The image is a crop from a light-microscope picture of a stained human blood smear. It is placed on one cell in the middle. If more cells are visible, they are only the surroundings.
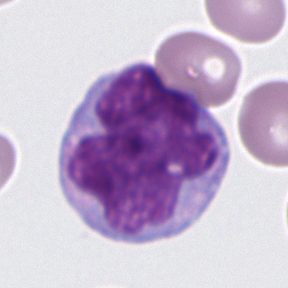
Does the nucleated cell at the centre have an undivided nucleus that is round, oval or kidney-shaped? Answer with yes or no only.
No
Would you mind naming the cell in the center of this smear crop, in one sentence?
The central element of this crop is a cell, namely an atypical promyelocyte.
